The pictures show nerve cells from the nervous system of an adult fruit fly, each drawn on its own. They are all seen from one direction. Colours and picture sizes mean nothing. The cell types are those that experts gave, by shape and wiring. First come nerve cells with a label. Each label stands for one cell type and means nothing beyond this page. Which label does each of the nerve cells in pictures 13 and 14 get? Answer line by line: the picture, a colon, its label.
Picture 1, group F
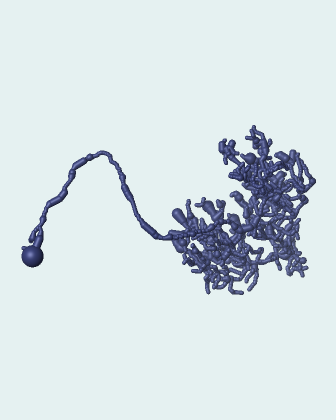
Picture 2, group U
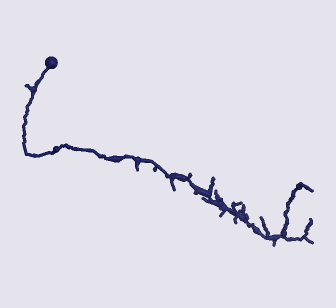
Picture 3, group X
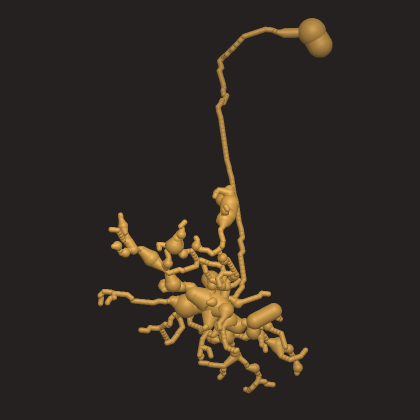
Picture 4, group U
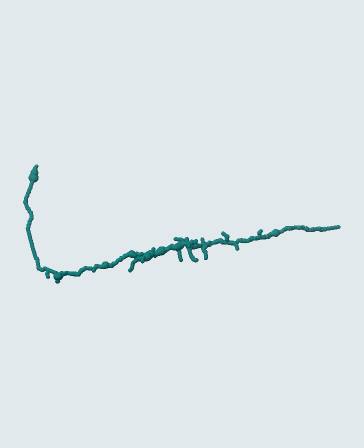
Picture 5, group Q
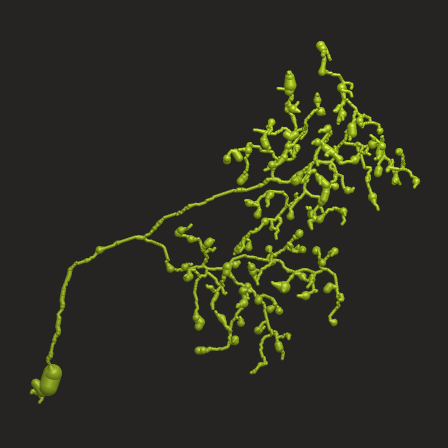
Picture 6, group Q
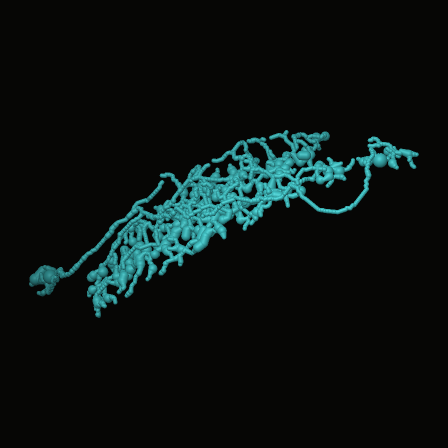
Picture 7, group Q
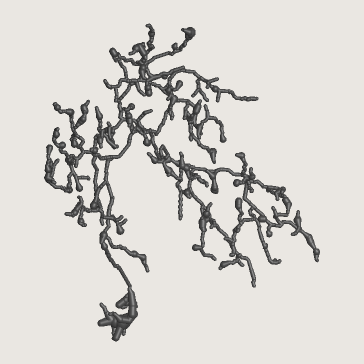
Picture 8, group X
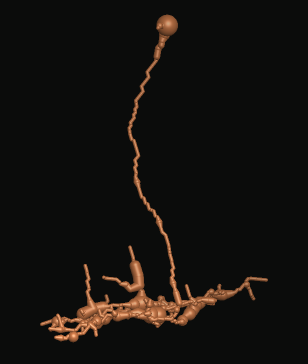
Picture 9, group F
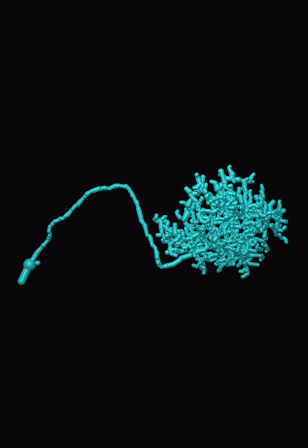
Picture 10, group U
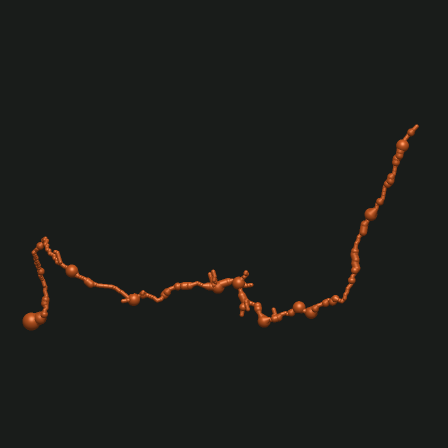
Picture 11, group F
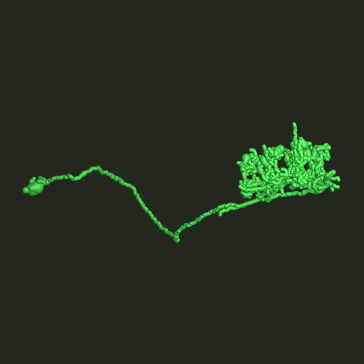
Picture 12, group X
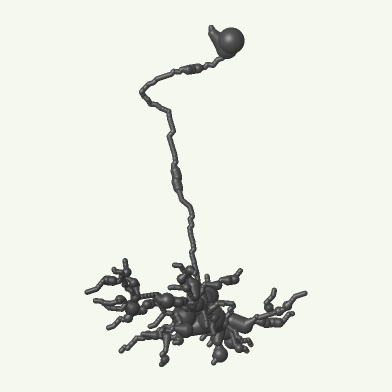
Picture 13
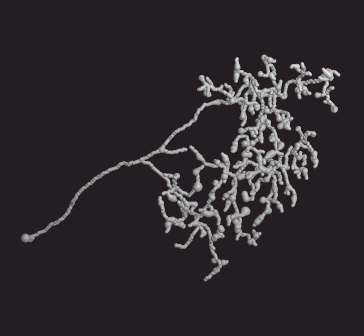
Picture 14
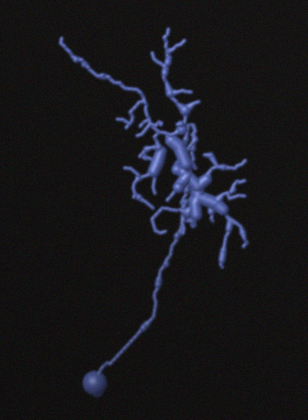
13: group Q
14: group X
